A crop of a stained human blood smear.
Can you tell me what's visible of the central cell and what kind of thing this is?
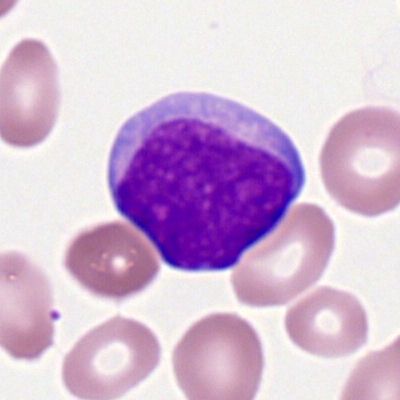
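Smooth and rounded, the outline carries no surface projections. Most of the cell is taken up by the nucleus, so only a modest rim of cytoplasm remains. That cytoplasm stains blue and contains no vacuoles. It is a myeloblast.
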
